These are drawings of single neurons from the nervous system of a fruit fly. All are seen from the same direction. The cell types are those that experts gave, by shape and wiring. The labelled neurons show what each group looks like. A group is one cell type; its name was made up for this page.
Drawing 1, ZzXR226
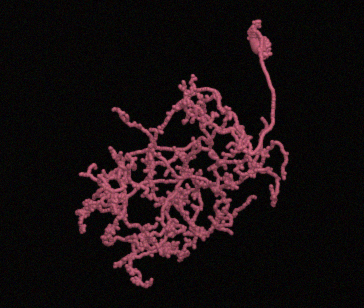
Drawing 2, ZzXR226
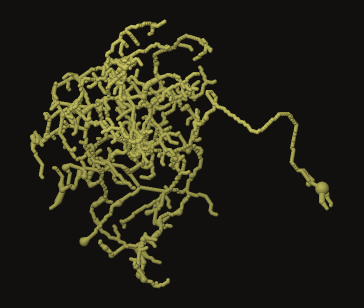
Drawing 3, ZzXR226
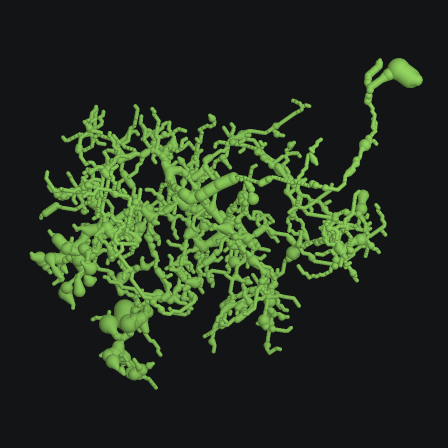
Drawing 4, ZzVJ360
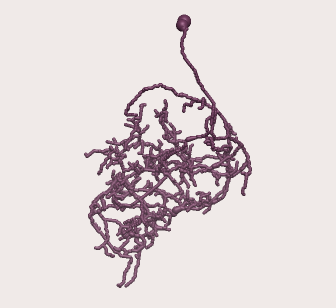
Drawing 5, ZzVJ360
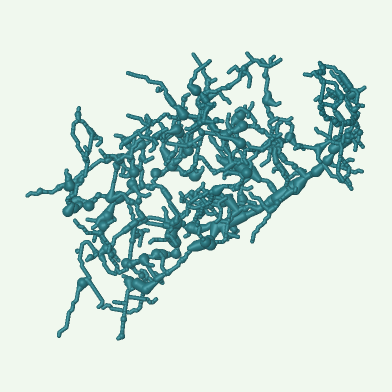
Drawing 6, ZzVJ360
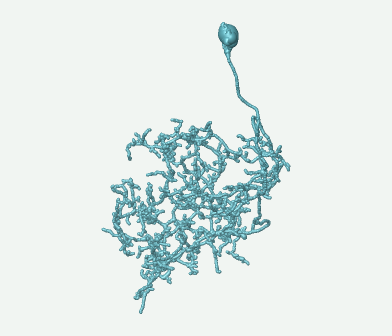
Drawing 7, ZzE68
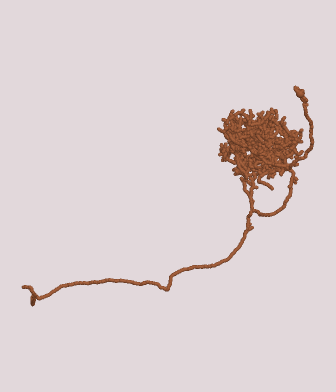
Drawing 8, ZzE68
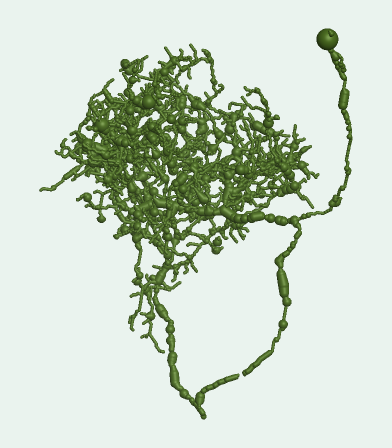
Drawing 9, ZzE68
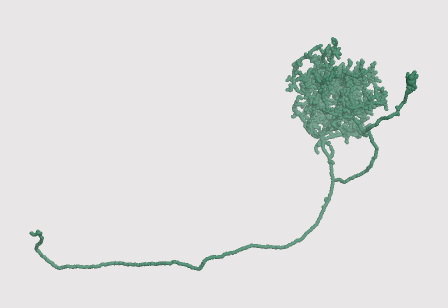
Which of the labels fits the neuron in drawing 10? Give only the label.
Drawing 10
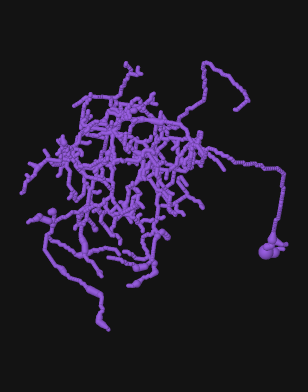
ZzXR226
